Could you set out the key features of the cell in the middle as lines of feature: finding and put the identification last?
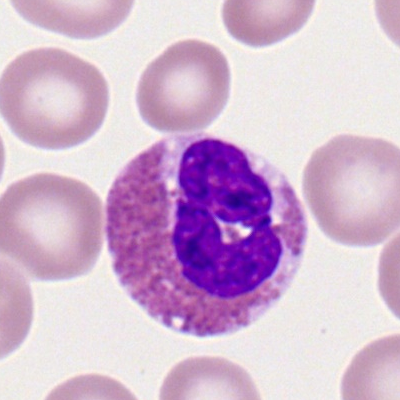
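Nucleus: divided into two lobes
Position: off-centre, toward the right side of the cell
Granules: orange-pink, packing the cytoplasm
Cytoplasm: a wide band on the left side of the nucleus
Name: eosinophil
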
